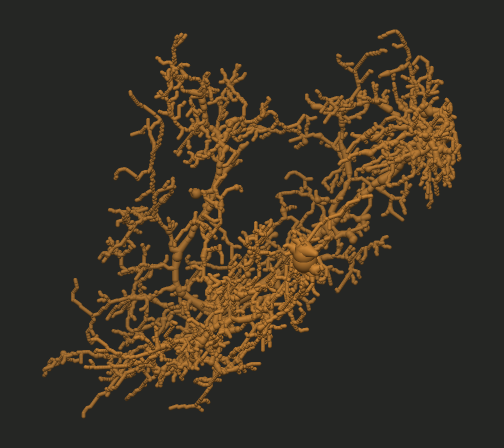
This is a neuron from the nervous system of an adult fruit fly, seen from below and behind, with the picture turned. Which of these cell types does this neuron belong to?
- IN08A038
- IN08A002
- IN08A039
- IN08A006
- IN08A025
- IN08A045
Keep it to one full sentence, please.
Within the cell type IN08A006 sits this neuron.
